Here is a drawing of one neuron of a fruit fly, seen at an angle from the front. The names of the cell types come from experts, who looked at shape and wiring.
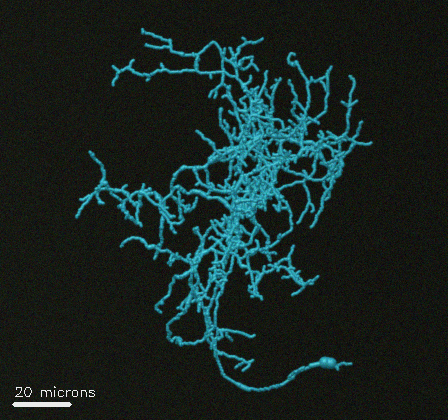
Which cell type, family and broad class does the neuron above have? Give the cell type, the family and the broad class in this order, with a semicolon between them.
IN13A019; hemilineage 13A; nerve-cord intrinsic neuron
